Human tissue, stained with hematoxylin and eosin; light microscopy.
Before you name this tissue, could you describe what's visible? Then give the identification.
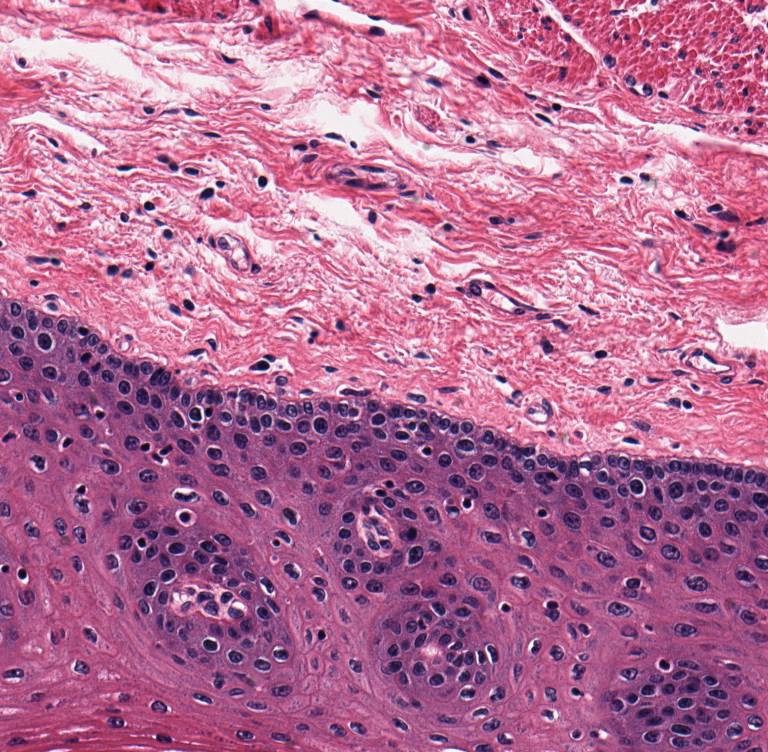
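The basal layer, crowded dark nuclei, runs along the upper border of the epithelium against the stroma. In the lower epithelium, several rounded profiles of basal-type cells sit around small central vessels. Many nuclei away from the basal layer have a clear perinuclear halo. Bottom left, the cells flatten, with more eosinophilic cytoplasm. That's mucosa of the esophagus.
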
